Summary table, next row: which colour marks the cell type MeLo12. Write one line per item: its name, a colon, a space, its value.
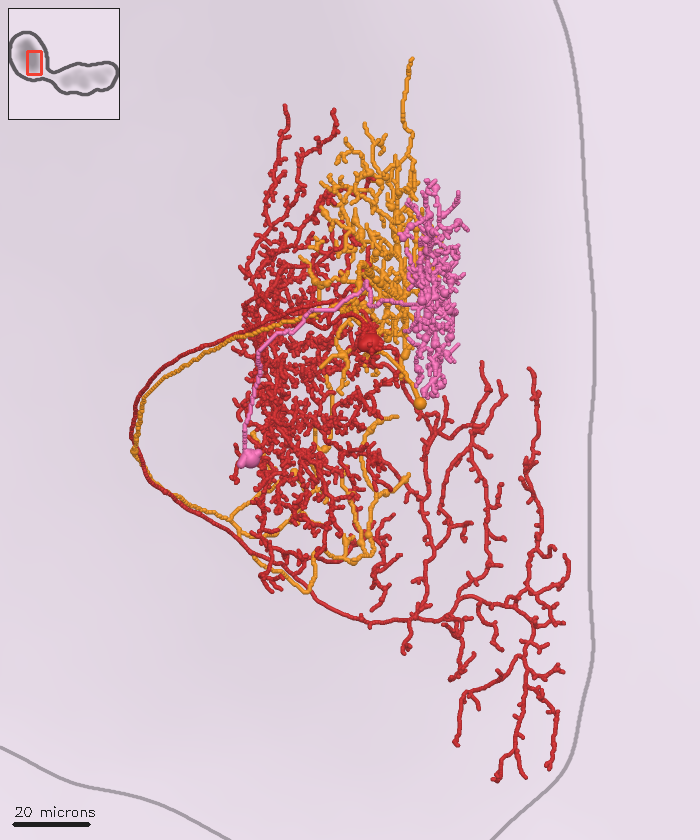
colour: orange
